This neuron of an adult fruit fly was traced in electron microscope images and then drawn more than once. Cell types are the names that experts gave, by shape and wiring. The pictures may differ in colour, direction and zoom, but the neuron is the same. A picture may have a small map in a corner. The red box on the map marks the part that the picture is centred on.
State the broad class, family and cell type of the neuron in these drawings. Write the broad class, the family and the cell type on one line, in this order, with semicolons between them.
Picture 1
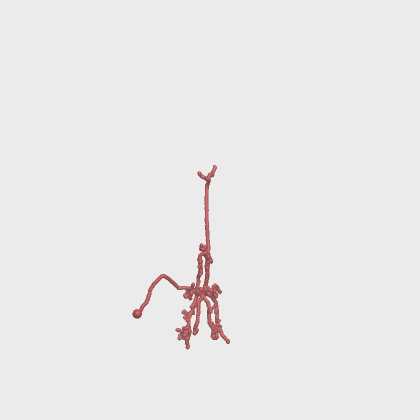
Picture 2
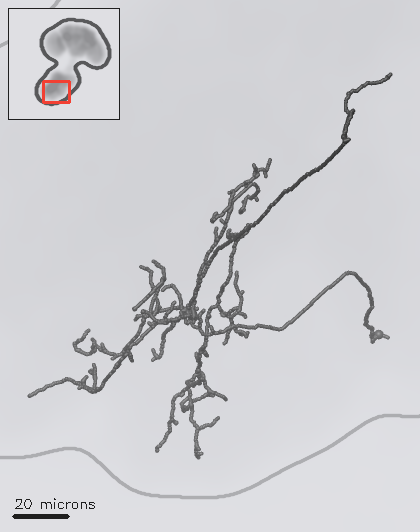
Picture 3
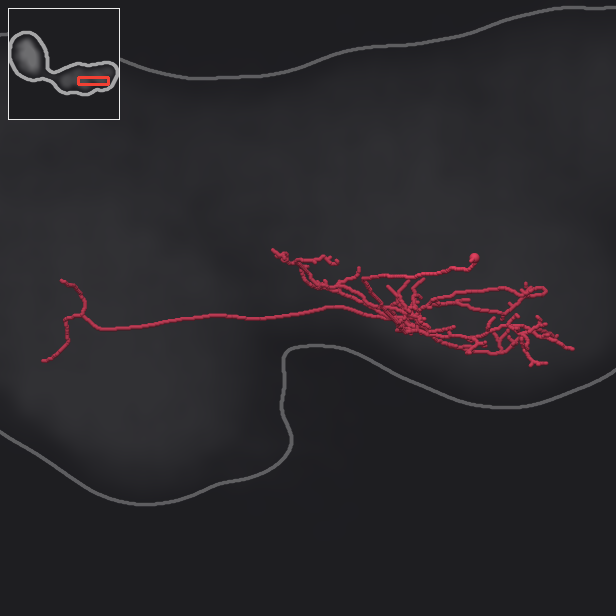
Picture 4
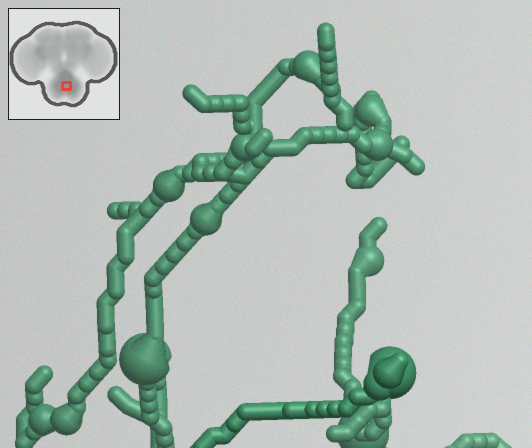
nerve-cord intrinsic neuron; hemilineage 09B; IN09B049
